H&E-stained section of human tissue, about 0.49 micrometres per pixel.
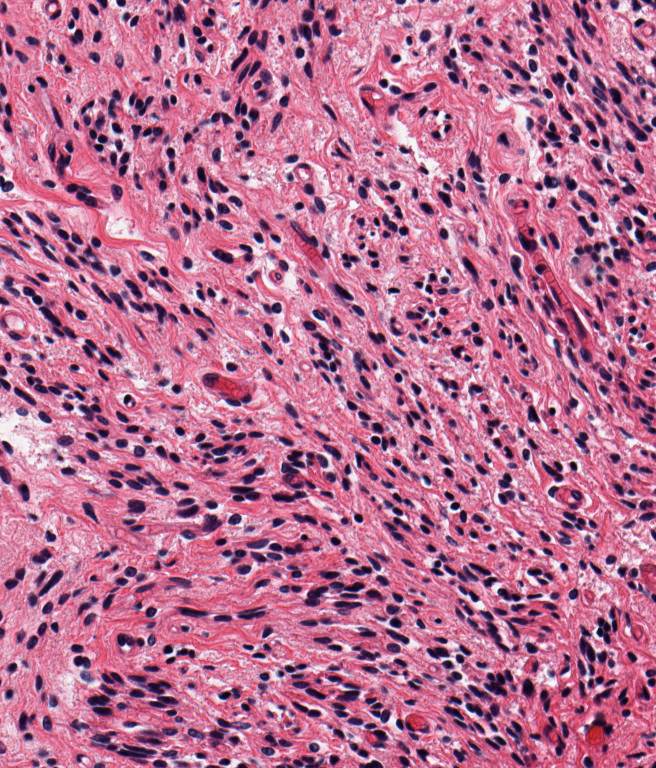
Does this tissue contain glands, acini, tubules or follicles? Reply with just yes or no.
No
